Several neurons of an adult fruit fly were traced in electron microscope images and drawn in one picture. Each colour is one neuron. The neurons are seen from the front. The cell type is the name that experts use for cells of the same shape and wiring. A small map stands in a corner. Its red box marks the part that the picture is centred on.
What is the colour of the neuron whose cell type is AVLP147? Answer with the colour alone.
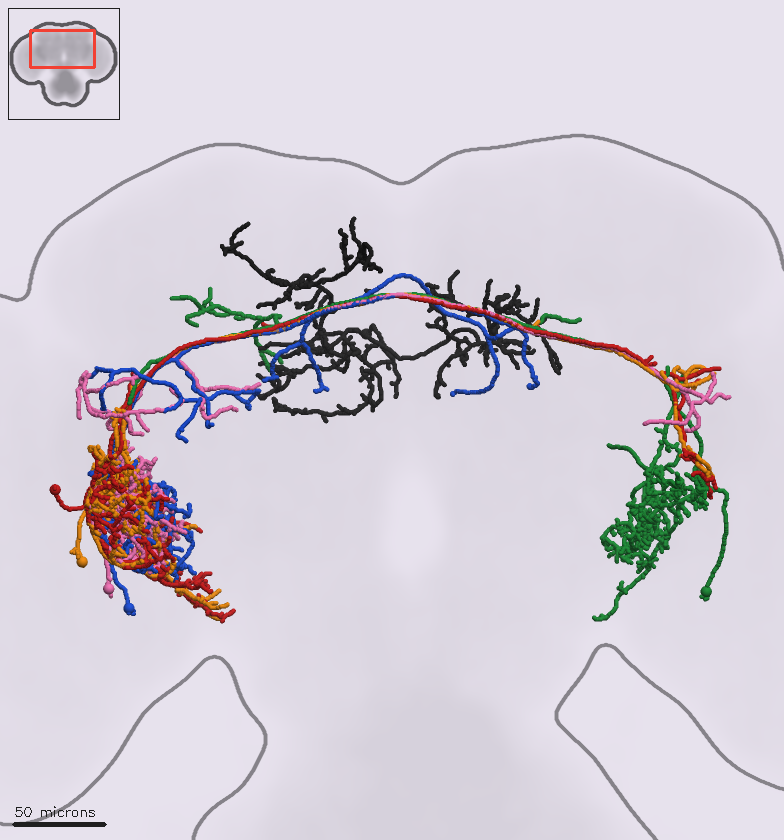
green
